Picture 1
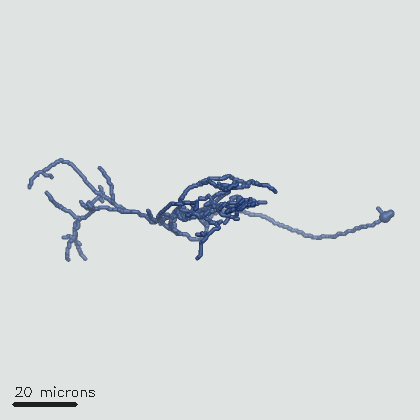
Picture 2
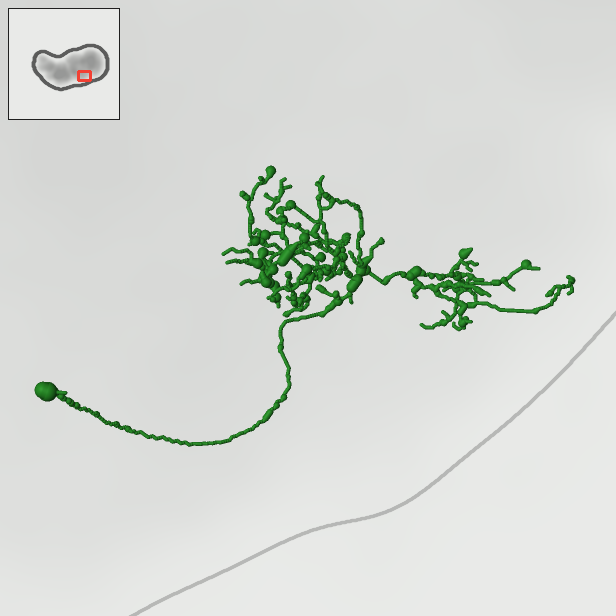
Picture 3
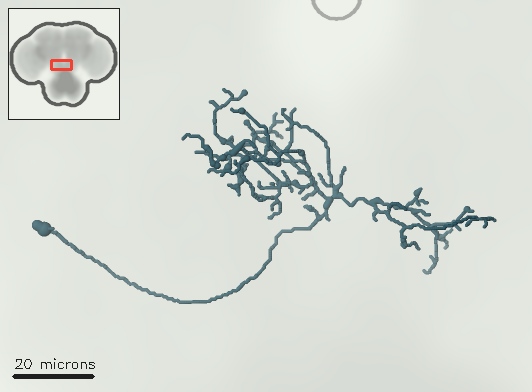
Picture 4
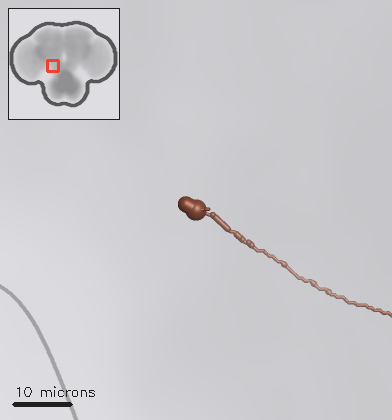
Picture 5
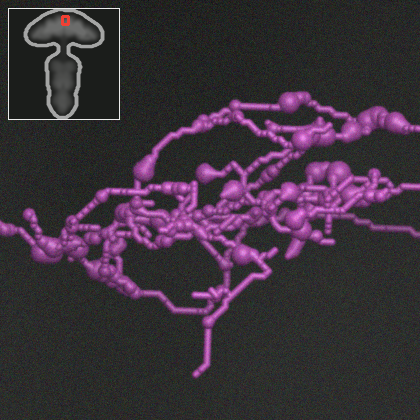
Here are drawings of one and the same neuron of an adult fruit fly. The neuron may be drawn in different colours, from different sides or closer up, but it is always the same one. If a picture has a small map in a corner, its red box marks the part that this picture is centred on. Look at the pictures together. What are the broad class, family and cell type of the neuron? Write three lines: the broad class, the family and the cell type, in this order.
central-brain intrinsic neuron
hemilineage TRdm
GNG395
